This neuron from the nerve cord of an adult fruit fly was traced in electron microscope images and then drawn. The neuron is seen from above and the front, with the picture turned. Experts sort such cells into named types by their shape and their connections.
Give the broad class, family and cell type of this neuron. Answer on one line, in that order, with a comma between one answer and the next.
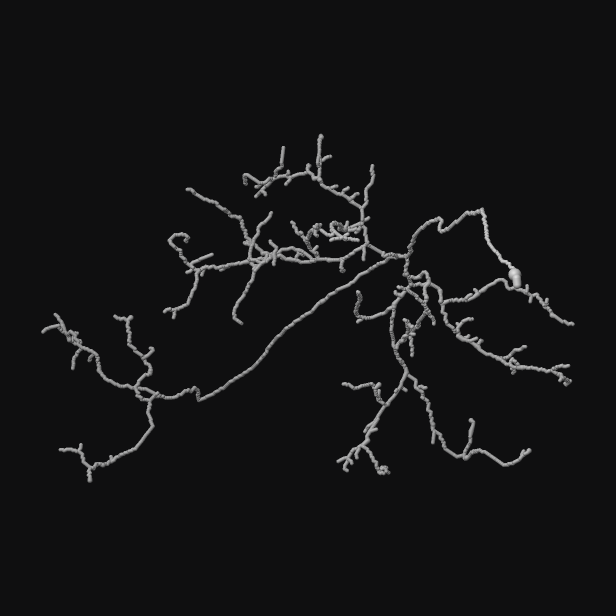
nerve-cord intrinsic neuron, hemilineage 09B, IN09B050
